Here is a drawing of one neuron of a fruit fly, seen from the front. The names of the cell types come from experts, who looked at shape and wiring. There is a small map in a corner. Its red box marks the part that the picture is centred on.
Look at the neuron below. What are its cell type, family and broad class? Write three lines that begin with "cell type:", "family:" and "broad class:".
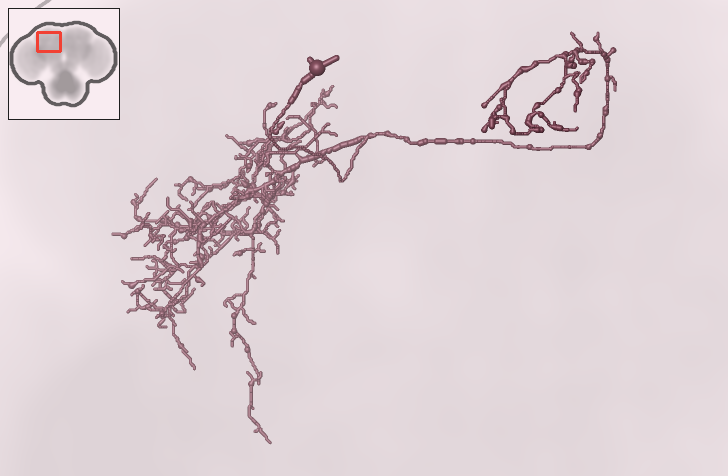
cell type: LHAD2d1
family: LHAD
broad class: central-brain intrinsic neuron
